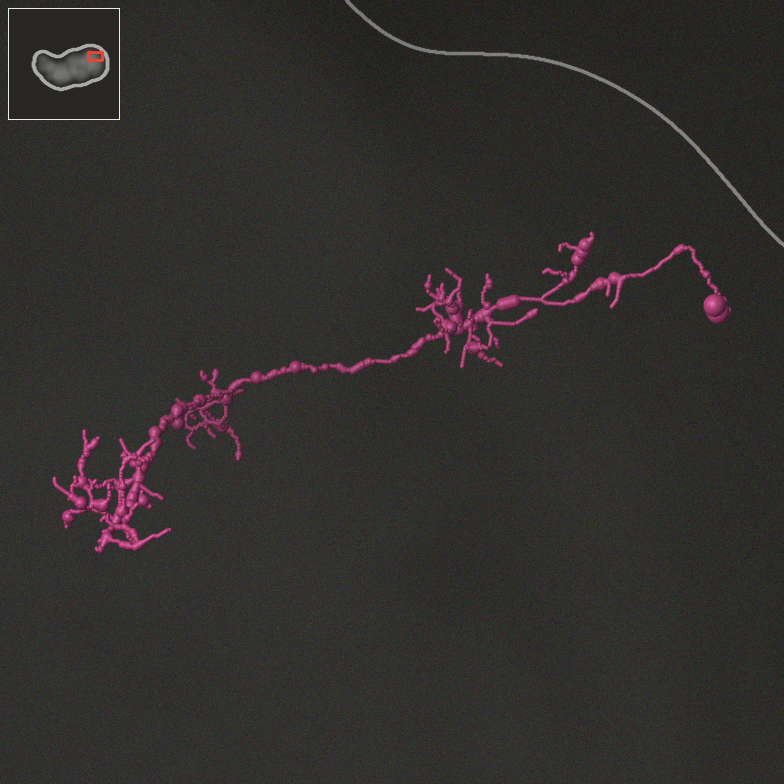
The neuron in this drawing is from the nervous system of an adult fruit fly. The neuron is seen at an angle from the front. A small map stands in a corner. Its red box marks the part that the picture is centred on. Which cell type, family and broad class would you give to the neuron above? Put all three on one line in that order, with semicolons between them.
TmY17; TmY; optic-lobe intrinsic neuron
